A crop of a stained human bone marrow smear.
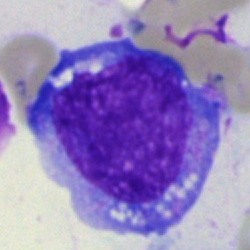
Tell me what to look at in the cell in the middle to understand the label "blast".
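This is a blast.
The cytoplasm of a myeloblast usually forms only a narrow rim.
In this cell the rim of cytoplasm is wider below the nucleus than above it. A row of small clear vacuoles lies in the cytoplasm along the lower edge of the nucleus. The chromatin is finely stippled and dark purple. The cell outline is irregular, with small bumps along its edge.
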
